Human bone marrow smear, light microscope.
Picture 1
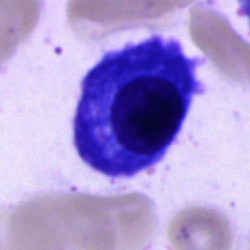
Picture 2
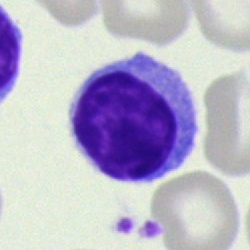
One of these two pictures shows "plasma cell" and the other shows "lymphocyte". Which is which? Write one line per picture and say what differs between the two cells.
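Picture 1 shows a plasma cell: The cytoplasm is abundant and stains deep blue.
Picture 2 shows a lymphocyte: The nucleus sits off-centre toward the left, filling most of the cell.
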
